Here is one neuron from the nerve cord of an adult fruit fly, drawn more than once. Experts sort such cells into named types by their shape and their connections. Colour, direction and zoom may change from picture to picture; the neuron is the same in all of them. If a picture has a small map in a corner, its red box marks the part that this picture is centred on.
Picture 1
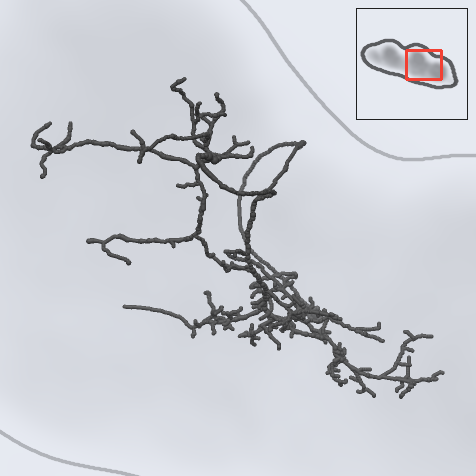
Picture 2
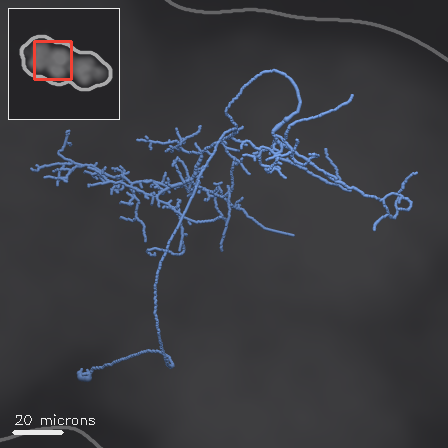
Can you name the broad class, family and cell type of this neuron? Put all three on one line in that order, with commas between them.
nerve-cord intrinsic neuron, hemilineage 01A, IN01A050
